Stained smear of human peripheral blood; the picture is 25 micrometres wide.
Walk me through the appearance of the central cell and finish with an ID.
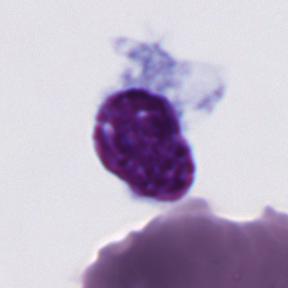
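Against the upper right of the nucleus lies a pale, ragged, bluish-lavender area holding many fine purple granules. The dark nucleus shows a few small pale spots but no distinct nucleoli. The central cell is a hairy cell.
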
